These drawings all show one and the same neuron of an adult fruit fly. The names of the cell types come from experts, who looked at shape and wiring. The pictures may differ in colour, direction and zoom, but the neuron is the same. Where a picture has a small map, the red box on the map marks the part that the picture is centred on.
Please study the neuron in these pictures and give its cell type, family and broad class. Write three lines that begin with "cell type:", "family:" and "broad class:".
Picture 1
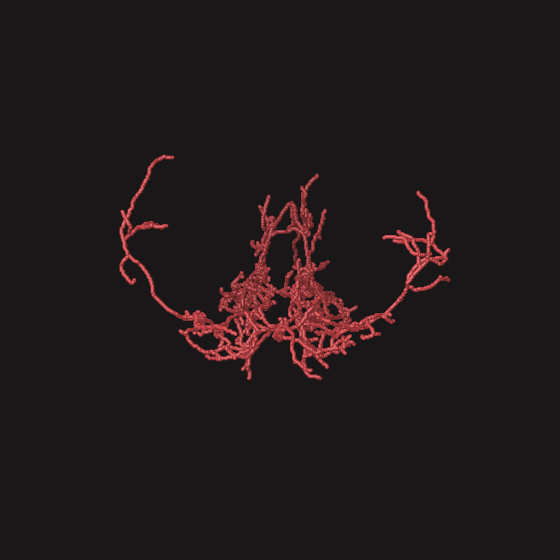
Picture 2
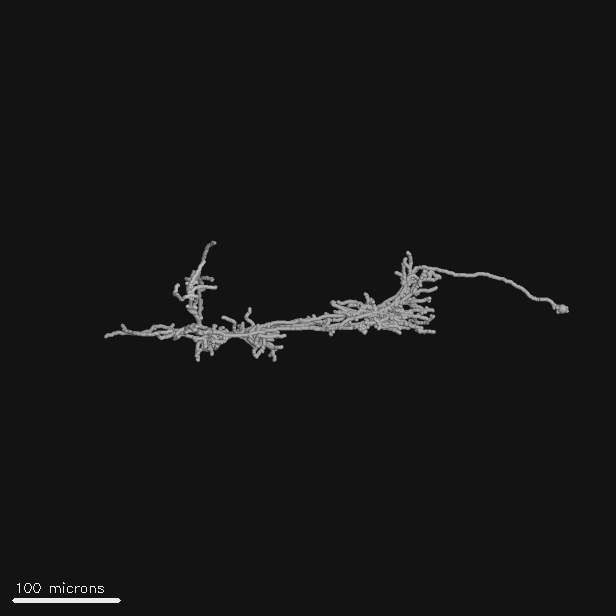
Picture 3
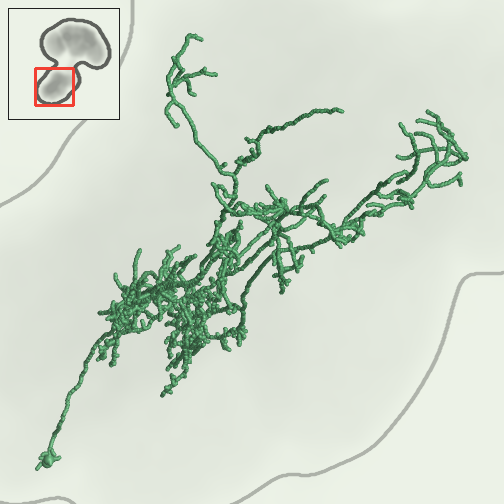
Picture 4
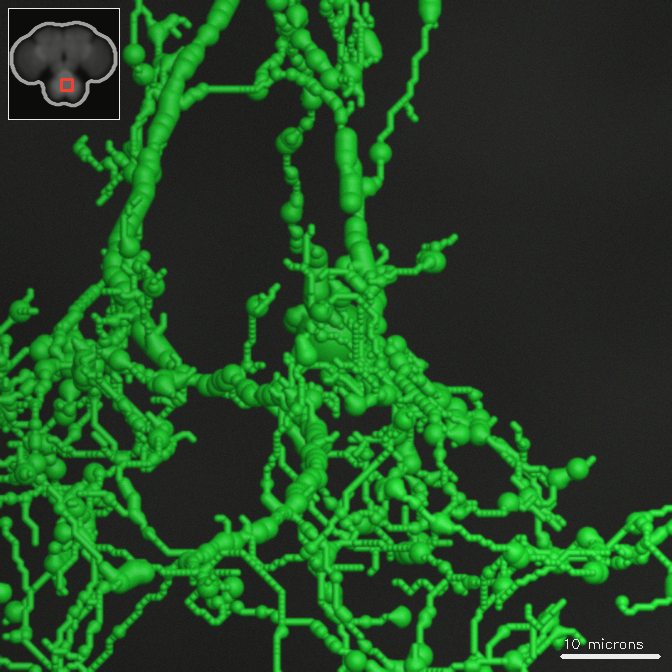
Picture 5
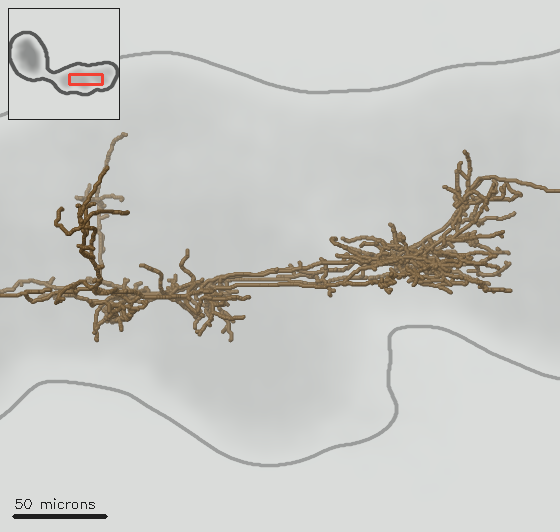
cell type: IN00A008
family: hemilineage 00A
broad class: nerve-cord intrinsic neuron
